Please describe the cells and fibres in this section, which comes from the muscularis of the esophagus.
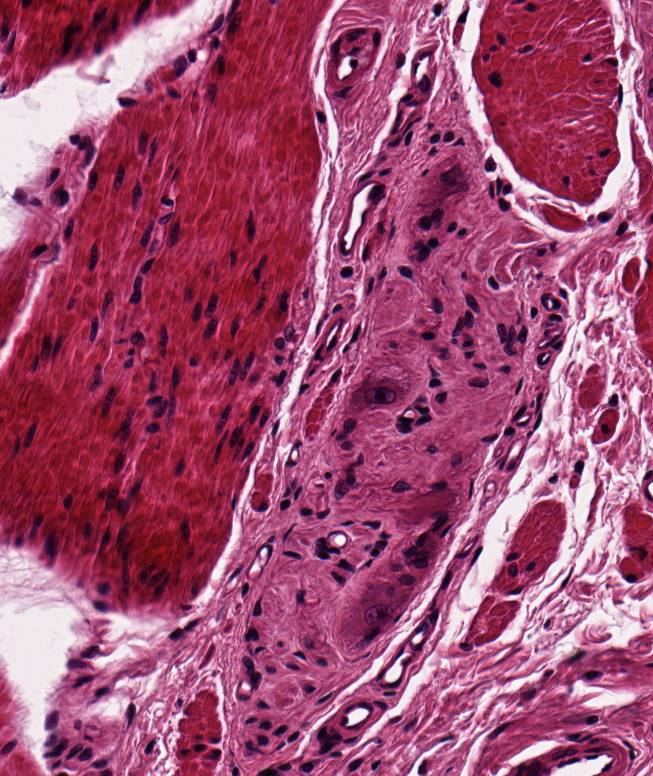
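First, a broad band of smooth muscle cut along its length occupies most of the left half of the field. Second, the nuclei on that side are elongated and cigar-shaped. Third, at the upper right, rounded smooth muscle bundles appear in cross section. Finally, no epithelium is present anywhere in the field.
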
